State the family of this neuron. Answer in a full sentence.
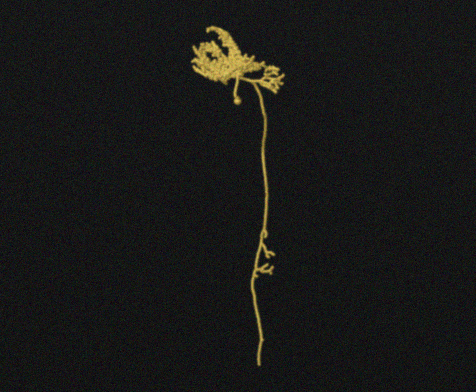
The family is hemilineage SMPpv2_ventral.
